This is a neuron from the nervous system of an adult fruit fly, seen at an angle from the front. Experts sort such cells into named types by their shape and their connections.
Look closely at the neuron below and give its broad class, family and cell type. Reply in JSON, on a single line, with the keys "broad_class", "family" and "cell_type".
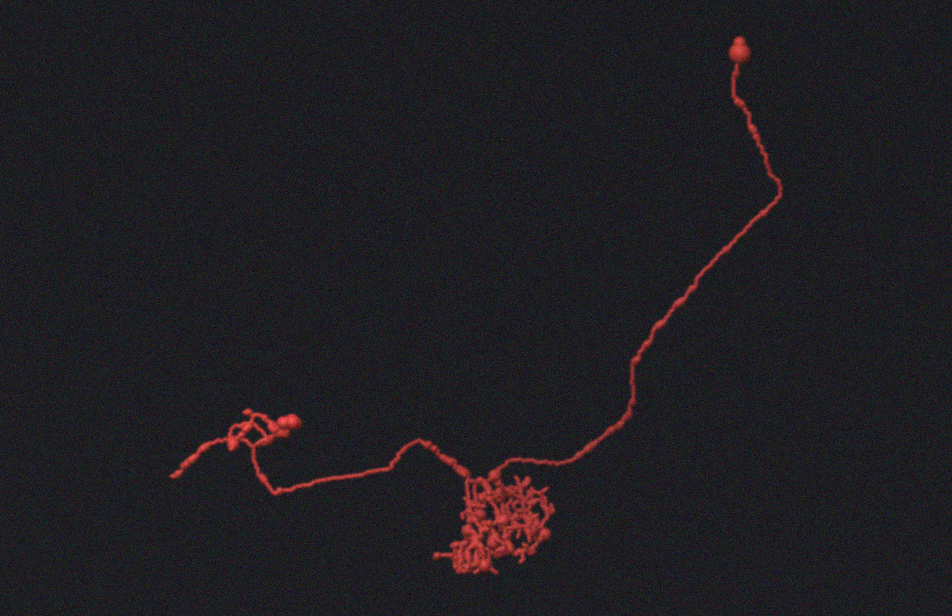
{"broad_class": "central-brain intrinsic neuron", "family": "class CX", "cell_type": "FC1E"}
